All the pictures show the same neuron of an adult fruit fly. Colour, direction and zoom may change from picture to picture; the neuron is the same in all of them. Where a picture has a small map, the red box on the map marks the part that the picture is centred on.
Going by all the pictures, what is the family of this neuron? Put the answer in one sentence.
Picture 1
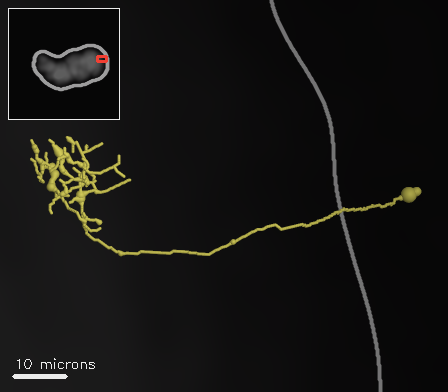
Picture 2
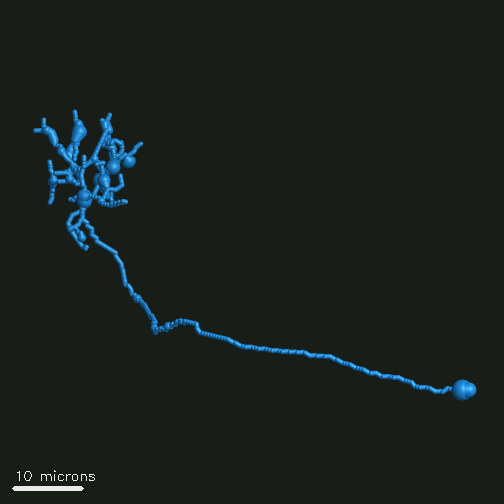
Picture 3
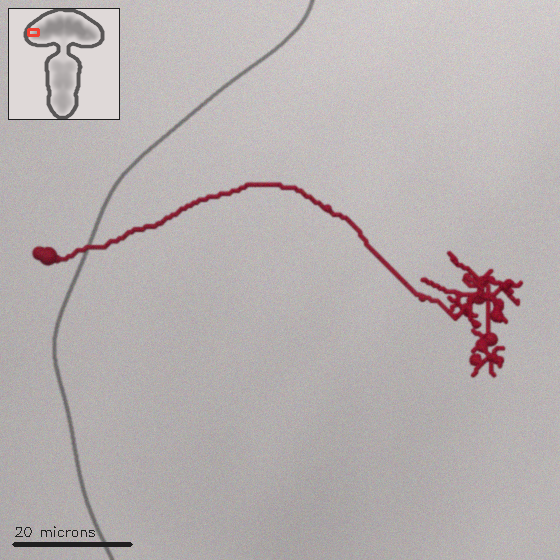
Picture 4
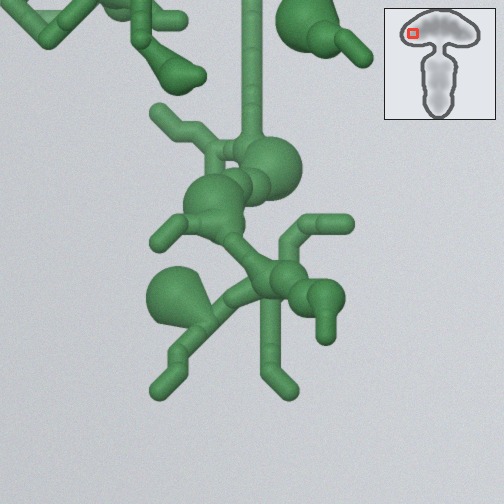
The family is Cm.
